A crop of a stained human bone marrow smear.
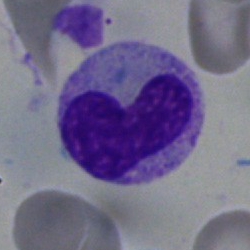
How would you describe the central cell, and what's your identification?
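The nucleus is indented from its upper edge, giving it a kidney-like shape, and it lies in the lower part of the cell, so most of the cytoplasm is above it. Chromatin is dark purple and moderately clumped, with small paler patches. Fine purple granules are scattered through the cytoplasm. Answer: band neutrophil.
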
